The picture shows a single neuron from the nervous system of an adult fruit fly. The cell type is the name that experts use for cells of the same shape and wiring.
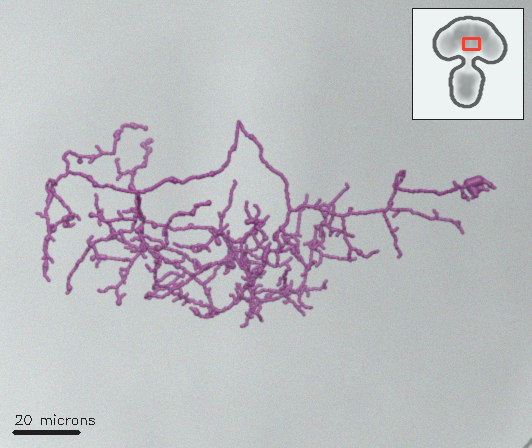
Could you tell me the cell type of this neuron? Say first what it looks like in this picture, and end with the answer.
The cell body can be seen on the right of the picture. From left to right in the picture it spans about 140 microns. The picture shows dozens of branch ends. It is a central-brain intrinsic neuron. It is of cell type GNG254.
